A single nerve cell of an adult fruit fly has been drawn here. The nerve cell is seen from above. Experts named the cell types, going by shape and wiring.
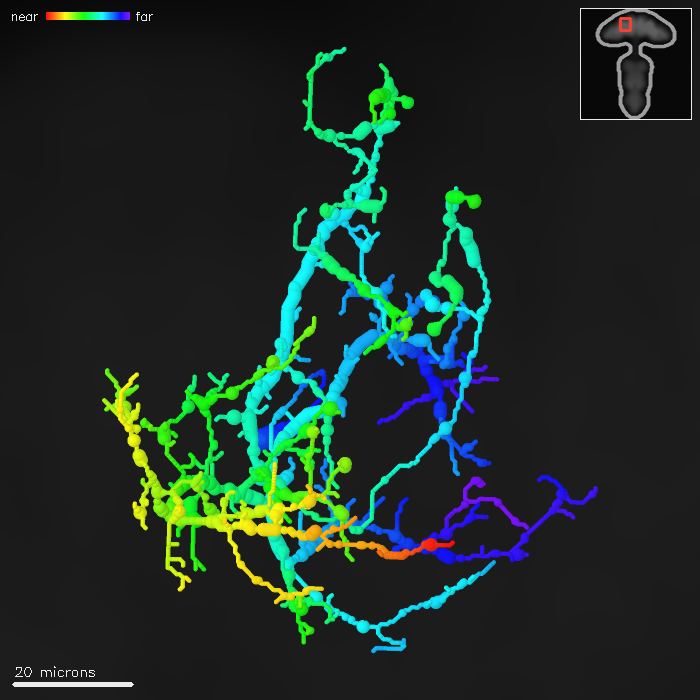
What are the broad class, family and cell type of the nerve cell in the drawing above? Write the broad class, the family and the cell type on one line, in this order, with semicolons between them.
central-brain intrinsic neuron; hemilineage WEDa1; CB2824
